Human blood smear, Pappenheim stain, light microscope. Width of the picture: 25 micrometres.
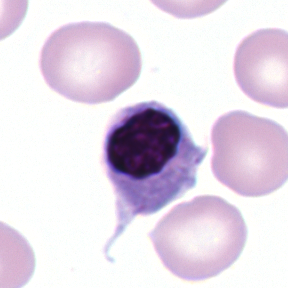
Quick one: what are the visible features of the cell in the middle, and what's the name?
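In the upper part of the cell sits the nucleus. Pale grey-blue cytoplasm lies mostly below it and shows no distinct granules. From the lower left of the cell extends a single thin, tail-like strand. It is a normoblast.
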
